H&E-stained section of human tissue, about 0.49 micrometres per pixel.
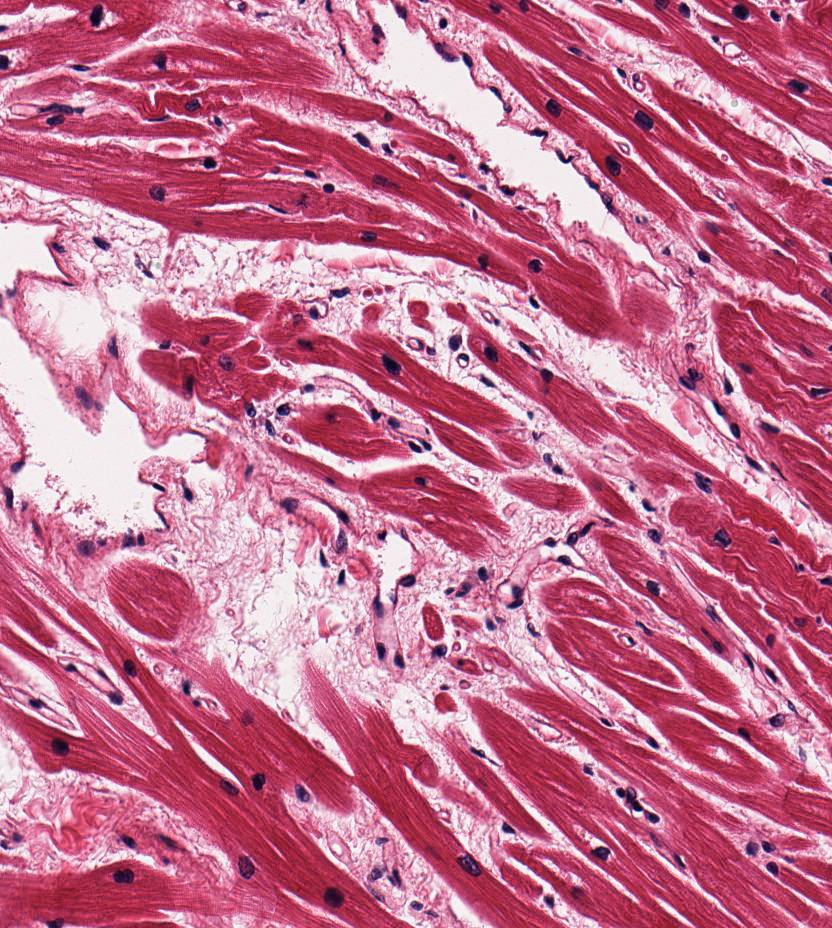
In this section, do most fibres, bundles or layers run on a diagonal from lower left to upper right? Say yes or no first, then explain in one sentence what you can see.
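No. Muscle fibres run diagonally across the field from upper left to lower right.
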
